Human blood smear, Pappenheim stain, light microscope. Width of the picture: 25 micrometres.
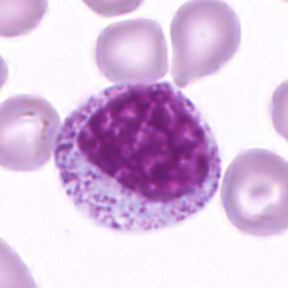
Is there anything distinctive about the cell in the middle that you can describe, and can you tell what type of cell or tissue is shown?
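Chromatin in the central cell is coarsely clumped, darker blocks divided by paler streaks, and no distinct nucleoli are visible. The cytoplasm, pale and almost colourless, is widest as a crescent at the lower left and contains no vacuoles. The cell is a metamyelocyte.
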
